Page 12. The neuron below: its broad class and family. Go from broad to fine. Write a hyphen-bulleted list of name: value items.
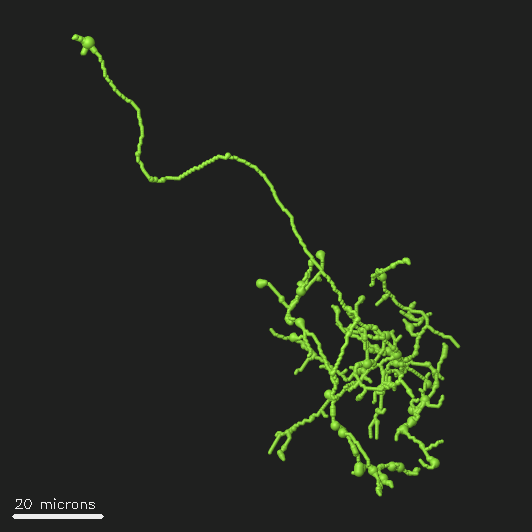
- broad class: nerve-cord intrinsic neuron
- family: hemilineage 01B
